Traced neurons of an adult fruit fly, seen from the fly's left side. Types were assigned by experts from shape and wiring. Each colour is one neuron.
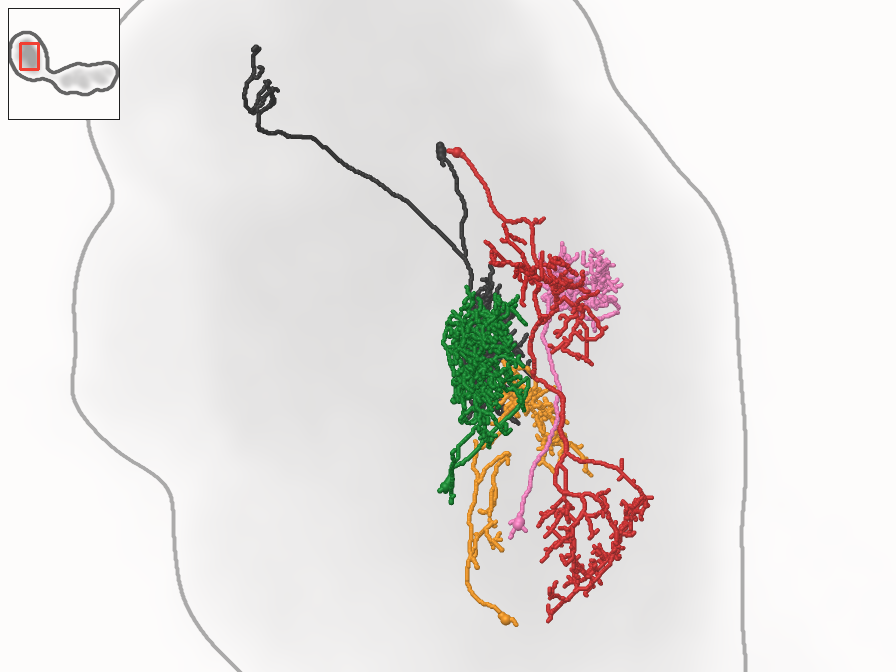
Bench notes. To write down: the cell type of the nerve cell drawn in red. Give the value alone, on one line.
LoVP18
